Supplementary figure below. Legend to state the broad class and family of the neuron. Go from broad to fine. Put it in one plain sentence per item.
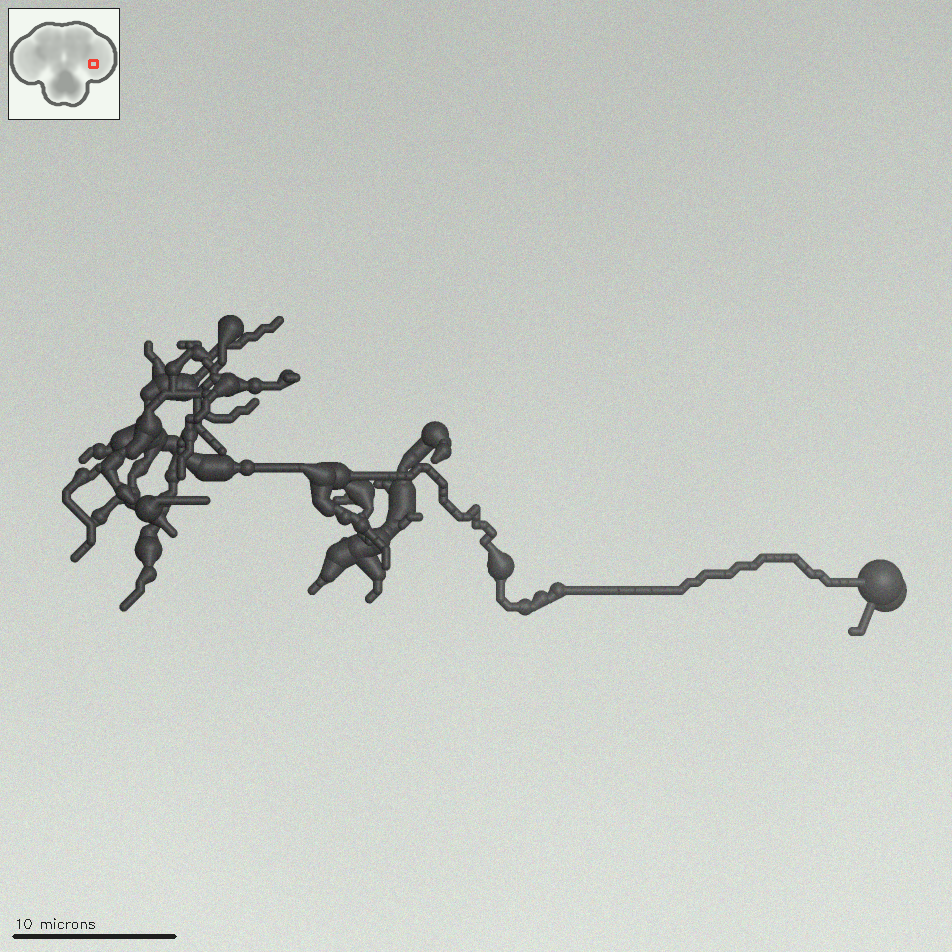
An optic-lobe intrinsic neuron of the T family.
